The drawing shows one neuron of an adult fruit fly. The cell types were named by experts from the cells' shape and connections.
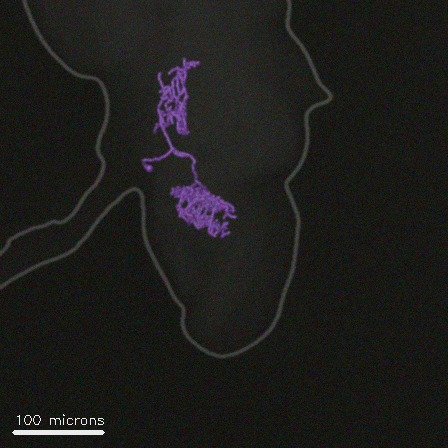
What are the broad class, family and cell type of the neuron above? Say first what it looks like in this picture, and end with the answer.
It is in the brain and does not reach the nerve cord. By the scale bar it is about 200 microns tall in this view. This is a visual projection neuron. Its family is hemilineage VPNp&v1_ventral. The cell type is LoVP40.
